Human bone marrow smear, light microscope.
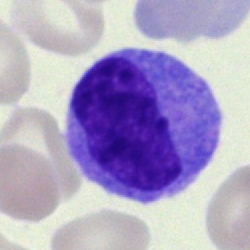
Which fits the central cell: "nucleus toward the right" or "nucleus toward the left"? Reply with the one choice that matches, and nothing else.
Nucleus toward the left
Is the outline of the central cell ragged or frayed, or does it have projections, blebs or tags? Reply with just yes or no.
No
